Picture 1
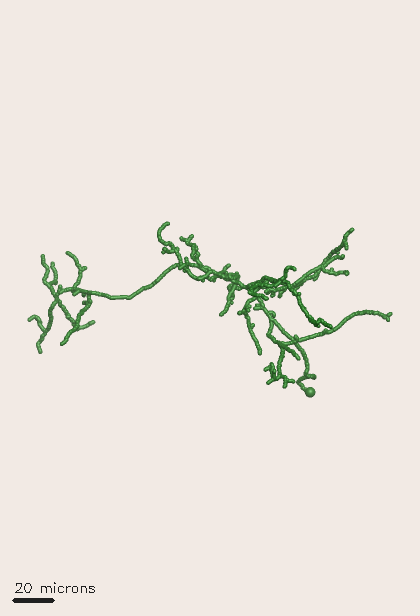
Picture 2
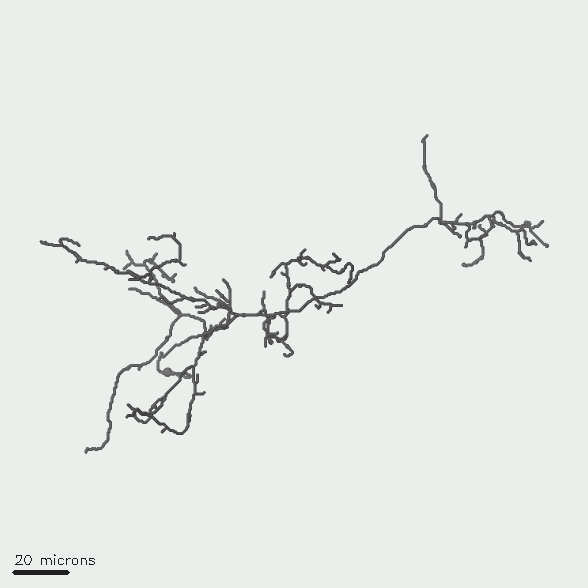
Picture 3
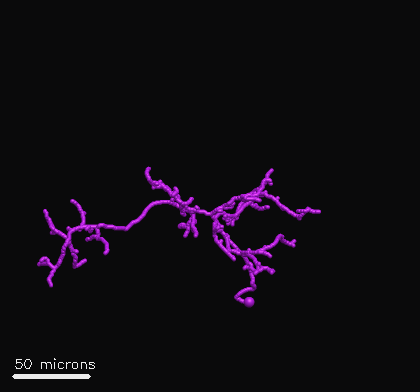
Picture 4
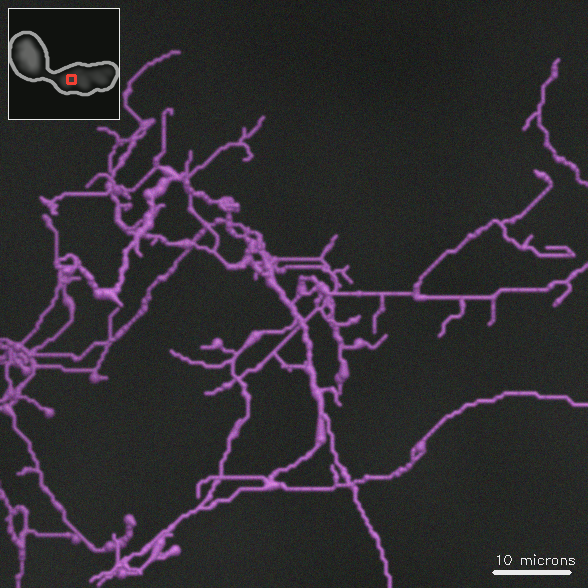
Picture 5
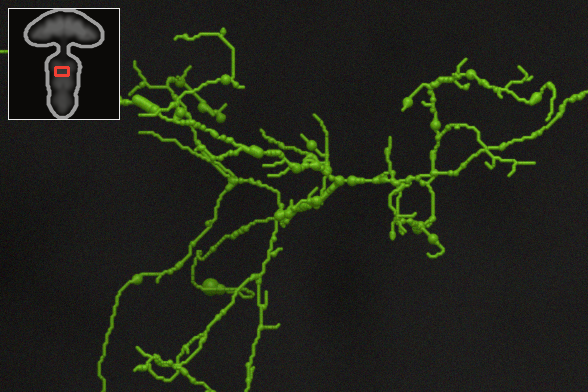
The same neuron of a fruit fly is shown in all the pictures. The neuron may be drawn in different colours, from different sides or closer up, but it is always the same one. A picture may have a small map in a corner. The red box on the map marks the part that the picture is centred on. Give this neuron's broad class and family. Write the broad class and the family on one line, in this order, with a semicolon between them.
nerve-cord intrinsic neuron; hemilineage 12B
